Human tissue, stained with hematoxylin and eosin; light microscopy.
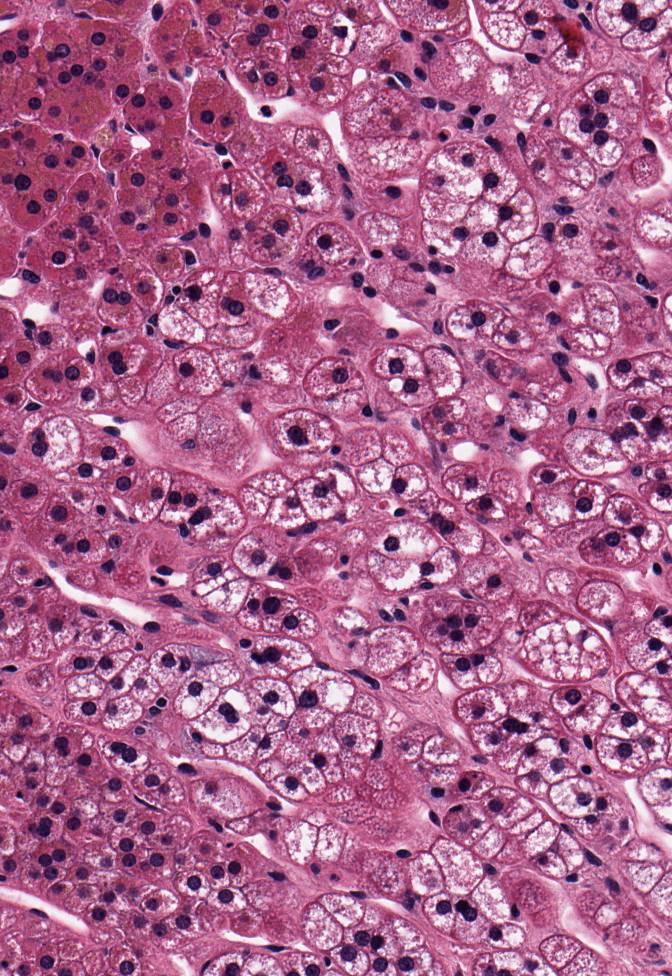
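Adrenal gland. Centre and right: most cells have pale, foamy cytoplasm filled with many small clear vacuoles. Upper left corner: compact, deeply eosinophilic cytoplasm, few or no vacuoles. Narrow thin-walled vascular channels lined by flattened endothelial nuclei run between the cords. Scant stroma lacks broad collagen bands.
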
